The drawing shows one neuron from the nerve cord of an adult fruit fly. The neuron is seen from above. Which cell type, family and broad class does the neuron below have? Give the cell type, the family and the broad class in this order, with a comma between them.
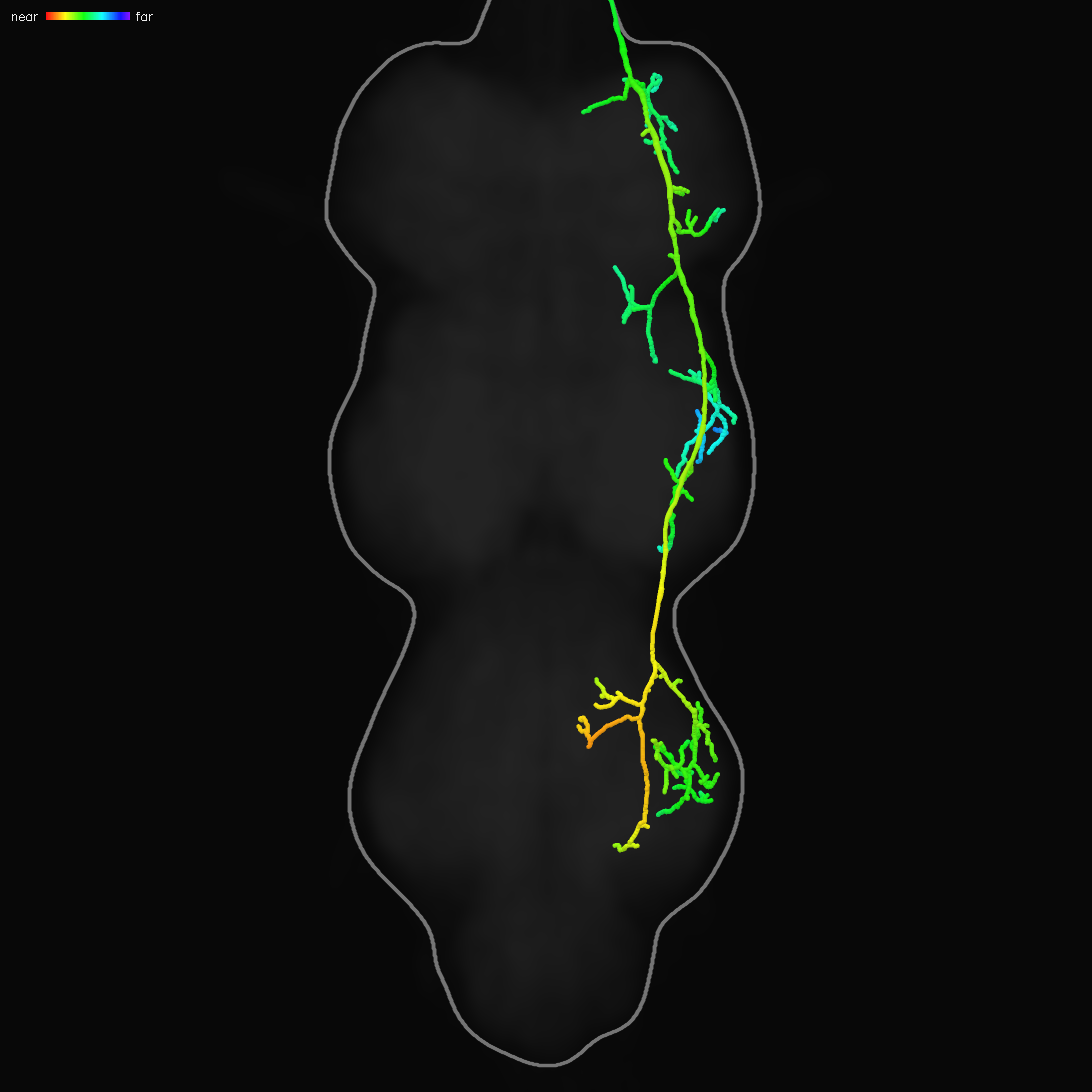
DNge035, DNge, descending neuron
